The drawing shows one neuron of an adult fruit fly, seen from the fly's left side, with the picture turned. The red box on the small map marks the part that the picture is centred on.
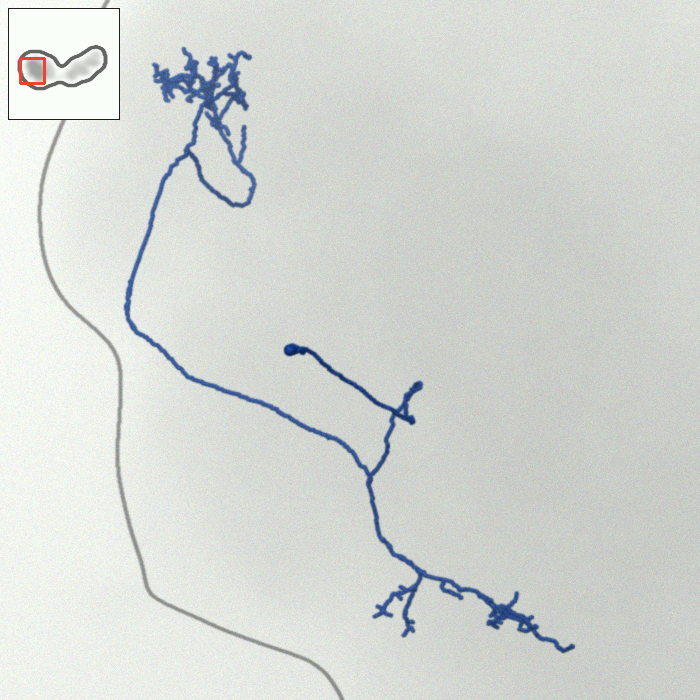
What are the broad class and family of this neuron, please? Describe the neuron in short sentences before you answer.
The cell body is in the middle of the picture. Dozens of branch ends can be seen. It is a central-brain intrinsic neuron. Its family is hemilineage CREa1_ventral.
